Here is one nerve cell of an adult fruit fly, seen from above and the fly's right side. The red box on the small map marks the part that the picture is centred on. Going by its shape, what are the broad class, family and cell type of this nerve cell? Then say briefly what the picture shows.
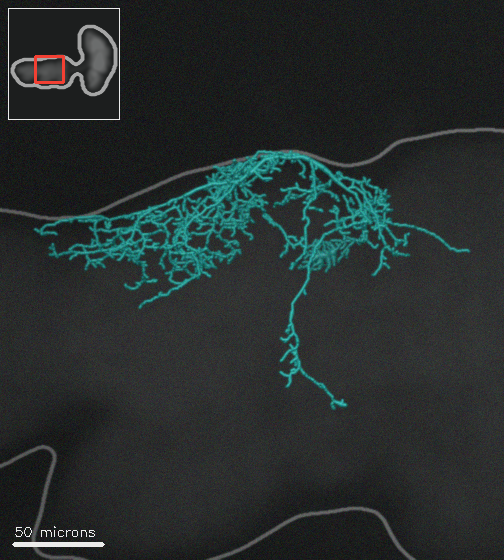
It is a nerve-cord intrinsic neuron. The family is hemilineage 03B. Its cell type is IN03B008. It is in the nerve cord and does not reach the brain. From left to right in the picture it spans about 250 microns. Dozens of branch ends can be seen.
